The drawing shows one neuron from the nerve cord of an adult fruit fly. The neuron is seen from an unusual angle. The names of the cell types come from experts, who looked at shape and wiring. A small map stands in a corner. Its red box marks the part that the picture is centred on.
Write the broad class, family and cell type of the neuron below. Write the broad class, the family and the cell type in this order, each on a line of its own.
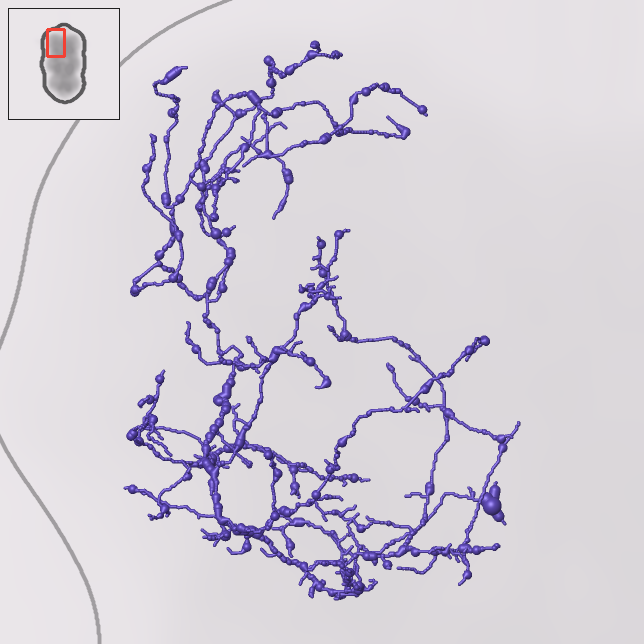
nerve-cord intrinsic neuron
hemilineage 04B
IN04B078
